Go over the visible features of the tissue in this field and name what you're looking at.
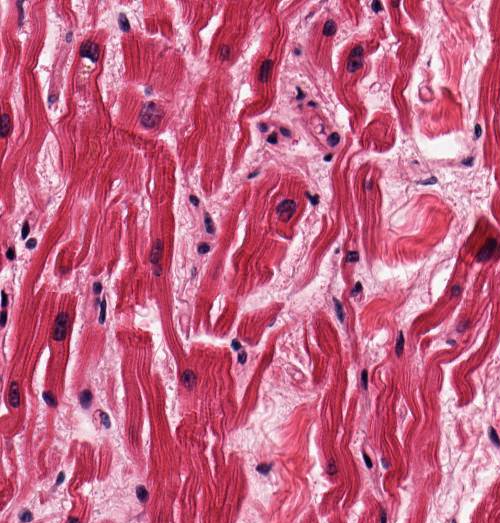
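Muscle fibres run mainly top to bottom along a wavy course; some branch, including a Y-shaped fibre near bottom centre. Their oval nuclei lie centrally. Small dark elongated nuclei lie scattered in the intervening connective tissue. The tissue is the atrial appendage of the heart.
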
